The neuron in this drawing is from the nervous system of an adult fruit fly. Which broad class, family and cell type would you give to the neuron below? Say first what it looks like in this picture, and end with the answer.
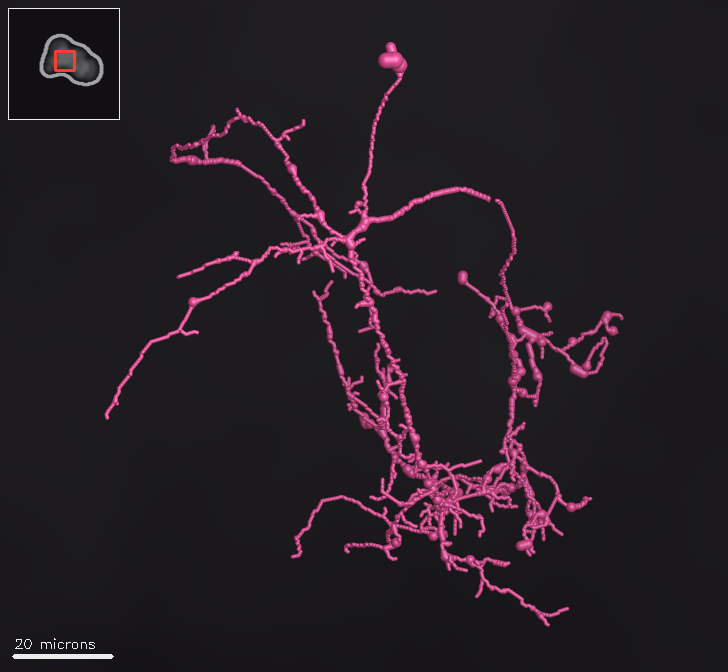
Its cell body lies at the top of the picture. By the scale bar it is about 120 microns tall in this view. The picture shows dozens of branch ends. It is a central-brain intrinsic neuron. Its family is hemilineage SLPa&l1_anterior. It is of cell type CL091.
